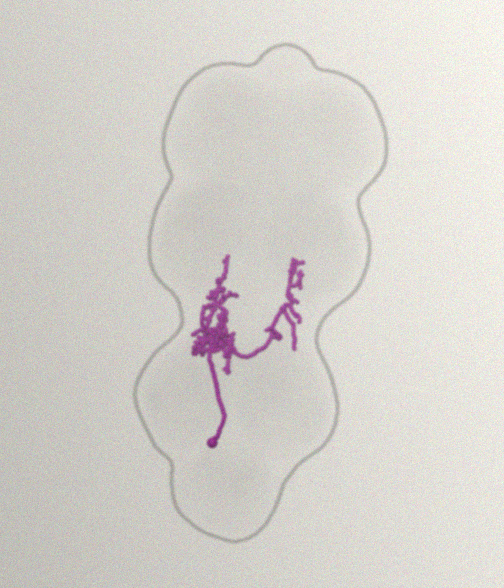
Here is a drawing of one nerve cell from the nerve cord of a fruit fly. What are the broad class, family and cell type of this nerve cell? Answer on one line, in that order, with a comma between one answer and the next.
nerve-cord intrinsic neuron, hemilineage 06A, IN06A069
